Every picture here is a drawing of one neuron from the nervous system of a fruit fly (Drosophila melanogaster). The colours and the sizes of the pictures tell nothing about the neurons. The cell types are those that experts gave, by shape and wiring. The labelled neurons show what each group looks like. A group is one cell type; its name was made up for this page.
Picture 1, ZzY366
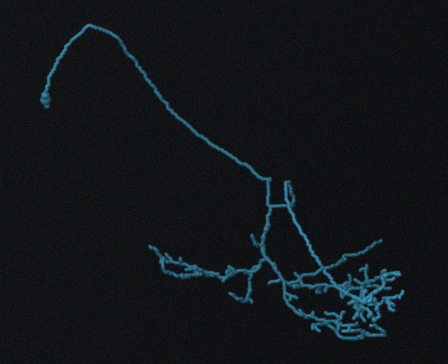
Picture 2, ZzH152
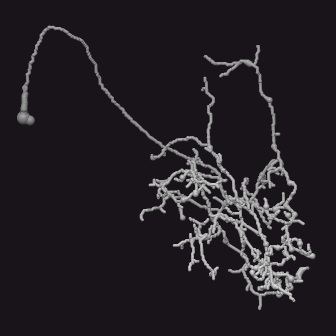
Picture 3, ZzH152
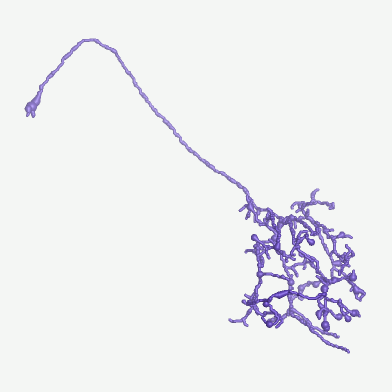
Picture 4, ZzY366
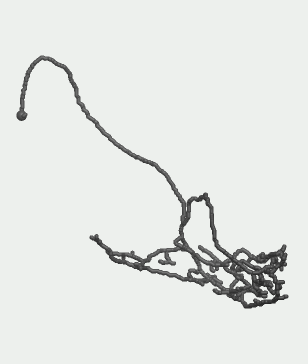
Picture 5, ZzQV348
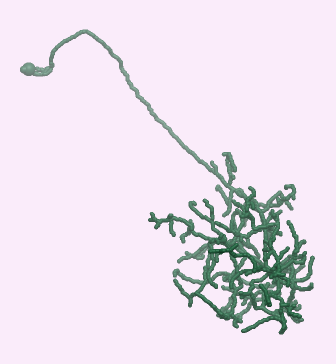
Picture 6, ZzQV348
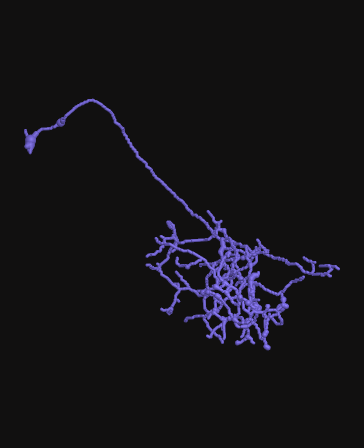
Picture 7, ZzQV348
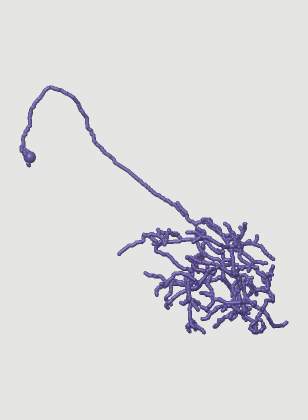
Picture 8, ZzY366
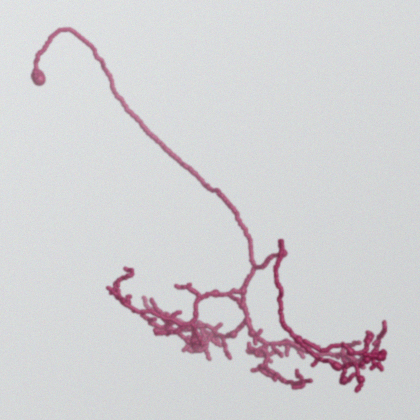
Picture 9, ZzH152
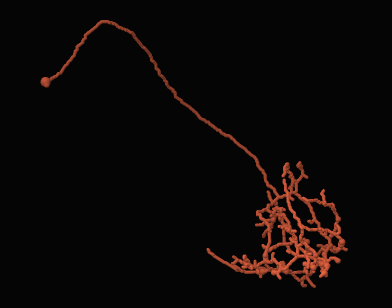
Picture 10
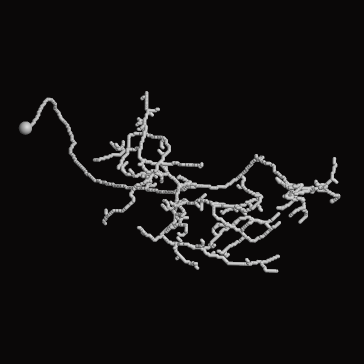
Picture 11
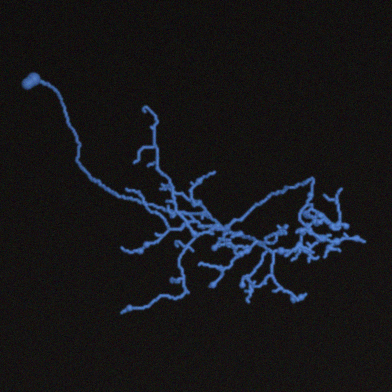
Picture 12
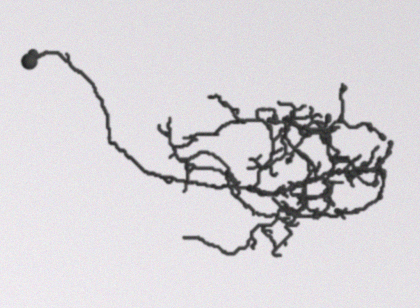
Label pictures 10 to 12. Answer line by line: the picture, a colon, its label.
10: ZzY366
11: ZzY366
12: ZzQV348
